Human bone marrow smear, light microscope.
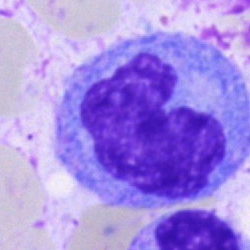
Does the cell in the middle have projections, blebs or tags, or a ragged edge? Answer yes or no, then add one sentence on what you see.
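No. The cell edge is smooth, without projections.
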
